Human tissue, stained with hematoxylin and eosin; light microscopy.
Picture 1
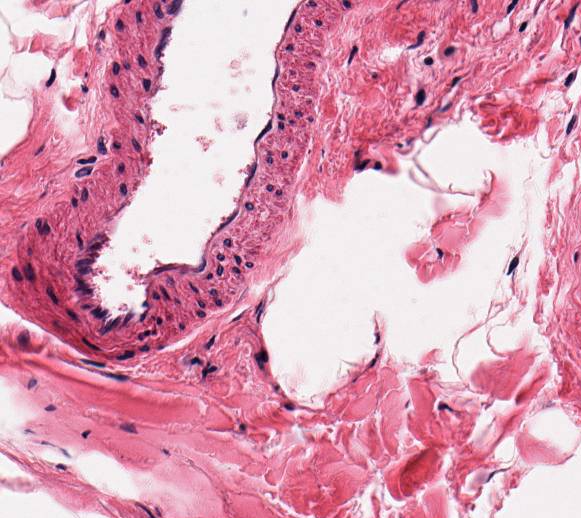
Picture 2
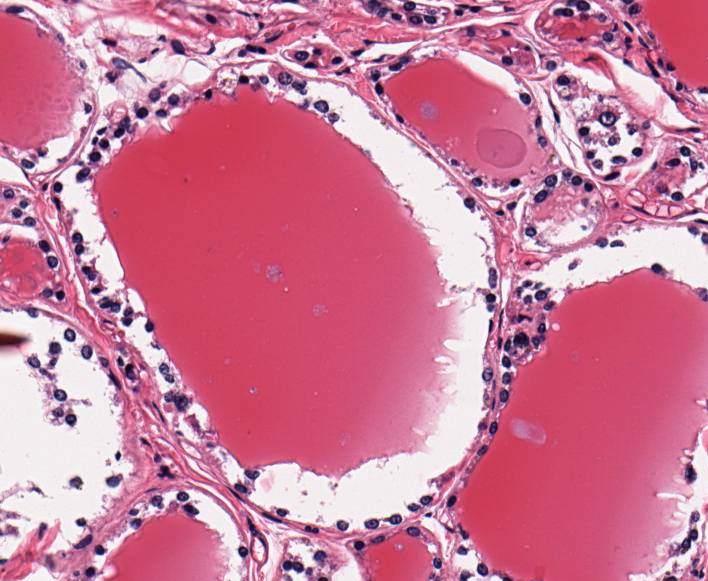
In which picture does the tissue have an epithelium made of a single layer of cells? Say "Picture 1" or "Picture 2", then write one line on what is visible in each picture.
Picture 2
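Picture 1: The lining band is several cell layers thick.
Picture 2: The follicles are lined by a single layer of flattened to low cuboidal cells.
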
